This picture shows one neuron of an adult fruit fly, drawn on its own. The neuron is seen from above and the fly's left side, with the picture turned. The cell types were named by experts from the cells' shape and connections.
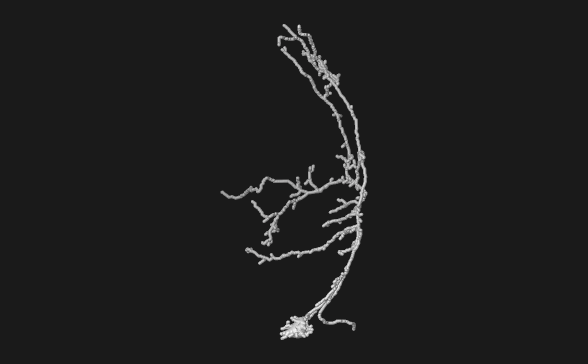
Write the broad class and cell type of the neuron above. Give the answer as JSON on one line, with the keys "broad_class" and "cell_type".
{"broad_class": "motor neuron of the brain", "cell_type": "MN9"}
